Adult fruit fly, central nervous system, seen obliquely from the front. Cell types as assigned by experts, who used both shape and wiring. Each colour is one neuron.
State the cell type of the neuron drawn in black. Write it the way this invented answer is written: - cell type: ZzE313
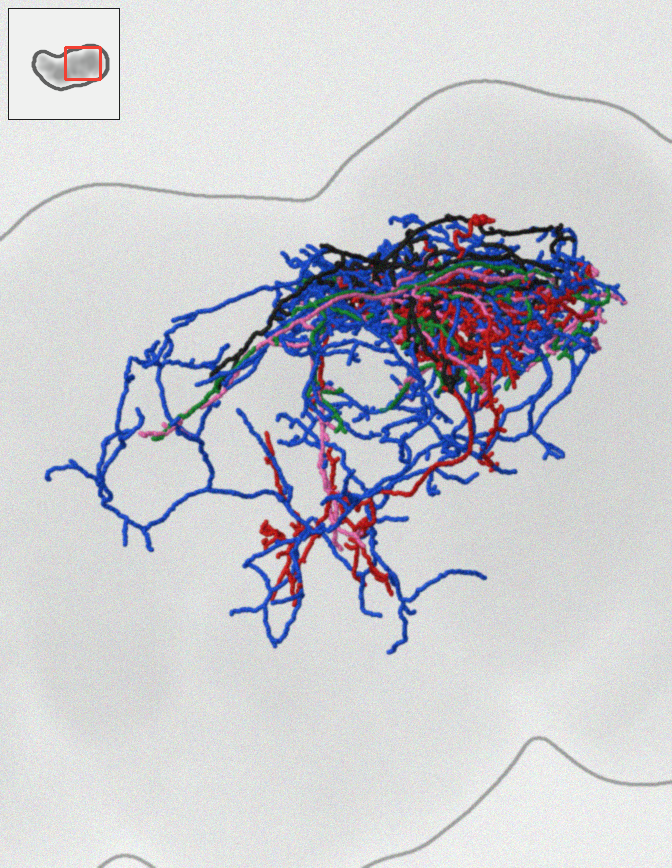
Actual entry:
- cell type: SMP093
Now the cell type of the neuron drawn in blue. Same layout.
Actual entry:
- cell type: SMP709m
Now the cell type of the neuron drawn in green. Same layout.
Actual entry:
- cell type: pC1_17b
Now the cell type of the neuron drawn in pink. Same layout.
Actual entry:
- cell type: pC1_17a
